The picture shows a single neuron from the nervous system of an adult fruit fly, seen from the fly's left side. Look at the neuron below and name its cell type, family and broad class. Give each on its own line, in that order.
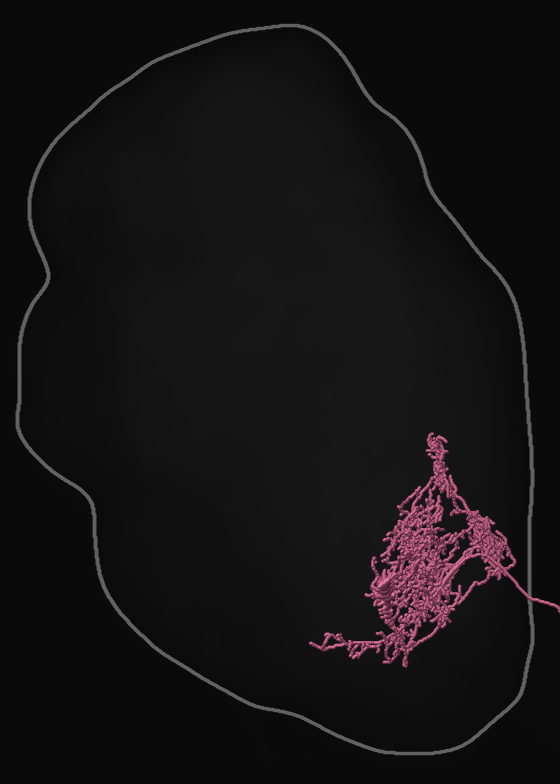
CvN4
hemilineage LB12
motor neuron of the brain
